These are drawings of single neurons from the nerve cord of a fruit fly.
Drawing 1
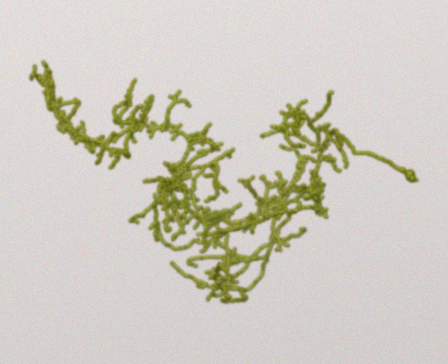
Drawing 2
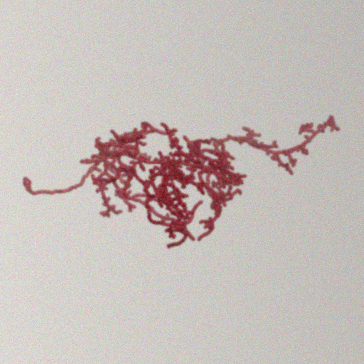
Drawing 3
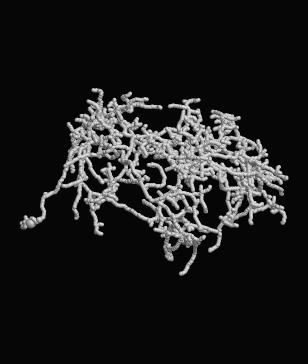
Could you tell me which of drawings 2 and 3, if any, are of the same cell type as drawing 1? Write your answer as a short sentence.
Drawing 2 and drawing 3 are of the same cell type.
